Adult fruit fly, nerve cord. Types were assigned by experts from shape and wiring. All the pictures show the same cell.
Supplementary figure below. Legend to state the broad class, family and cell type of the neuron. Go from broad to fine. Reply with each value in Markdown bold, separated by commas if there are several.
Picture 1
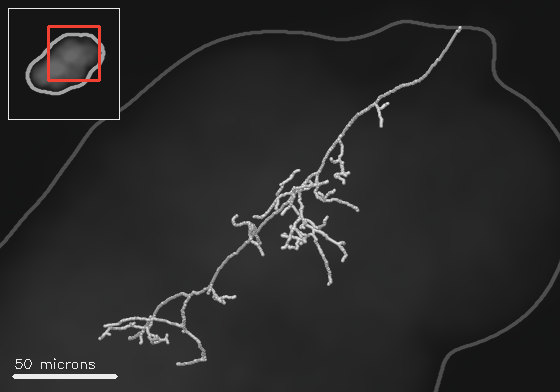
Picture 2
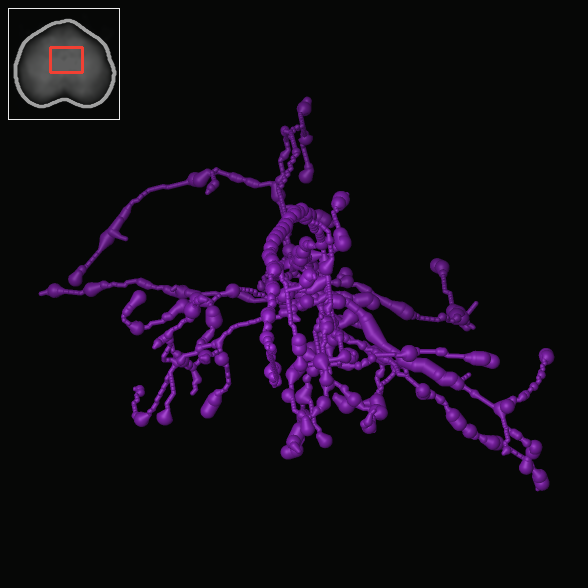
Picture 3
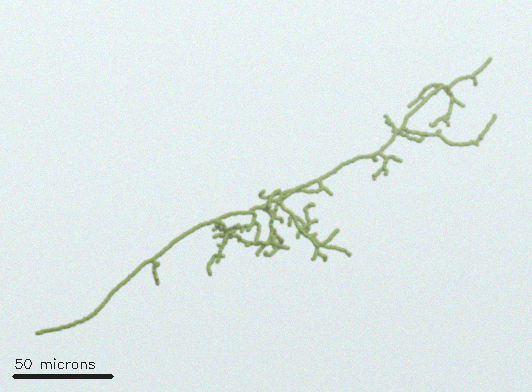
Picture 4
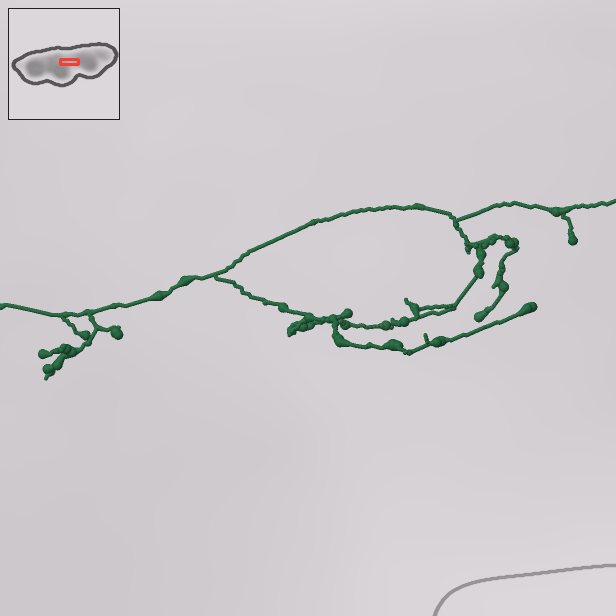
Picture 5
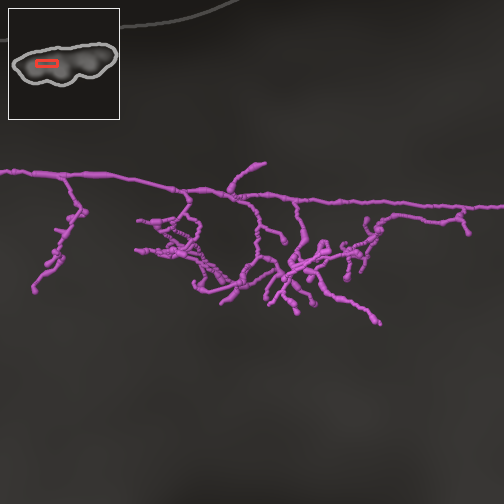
**descending neuron**, **DNpe**, **DNpe026**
